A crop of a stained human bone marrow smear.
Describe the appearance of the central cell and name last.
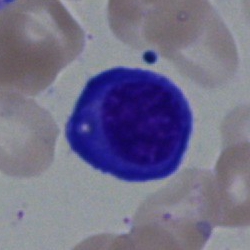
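Checking the margin, no surface projections or blebs extend from it. Moving to the cytoplasm, its broadest rim lies on the left side of the cell. On that same left side sits a single small clear spot. No granules are visible. The cell is a plasma cell.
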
